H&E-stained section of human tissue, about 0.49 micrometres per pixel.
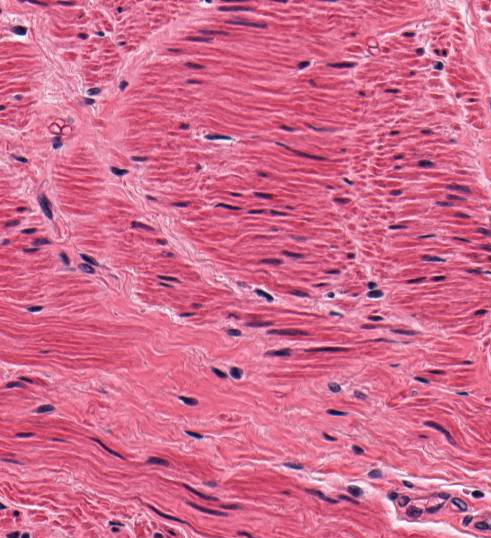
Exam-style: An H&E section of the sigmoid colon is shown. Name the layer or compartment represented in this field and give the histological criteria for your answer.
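Answer: smooth muscle, of the muscularis propria. It is built of bundles of smooth muscle cells running in differing directions; in the lower part they run roughly horizontally. Their nuclei are elongated, cigar-shaped and dark blue, and the cytoplasm is pink and fibrillar, with no visible cross-striations.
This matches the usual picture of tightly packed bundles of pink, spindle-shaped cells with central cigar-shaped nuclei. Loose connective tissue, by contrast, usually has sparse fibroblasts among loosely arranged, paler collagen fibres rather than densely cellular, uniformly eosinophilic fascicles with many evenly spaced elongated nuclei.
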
